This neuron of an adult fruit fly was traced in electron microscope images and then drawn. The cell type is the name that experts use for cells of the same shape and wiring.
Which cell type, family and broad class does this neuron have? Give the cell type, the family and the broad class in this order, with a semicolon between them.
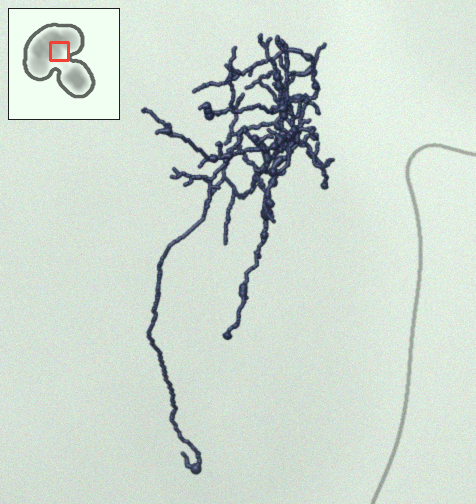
CB3784; hemilineage MX3; central-brain intrinsic neuron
